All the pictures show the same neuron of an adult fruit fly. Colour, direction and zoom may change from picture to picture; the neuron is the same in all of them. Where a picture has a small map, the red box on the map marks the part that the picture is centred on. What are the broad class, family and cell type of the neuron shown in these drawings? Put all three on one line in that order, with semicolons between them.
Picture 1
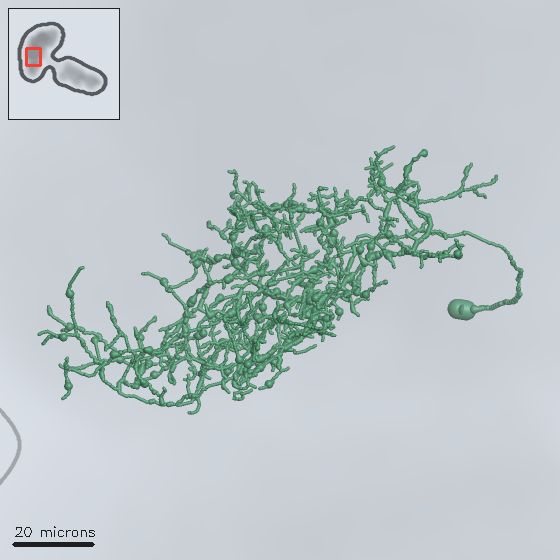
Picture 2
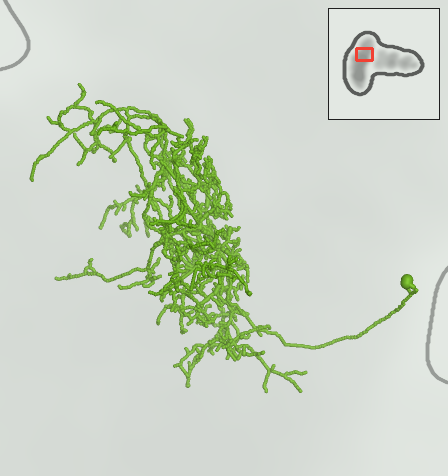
central-brain intrinsic neuron; hemilineage VLPp&l1_anterior; PVLP096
